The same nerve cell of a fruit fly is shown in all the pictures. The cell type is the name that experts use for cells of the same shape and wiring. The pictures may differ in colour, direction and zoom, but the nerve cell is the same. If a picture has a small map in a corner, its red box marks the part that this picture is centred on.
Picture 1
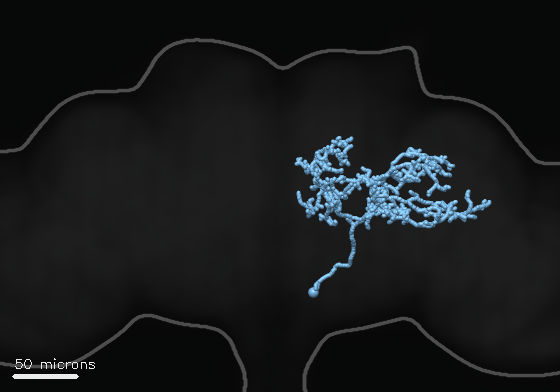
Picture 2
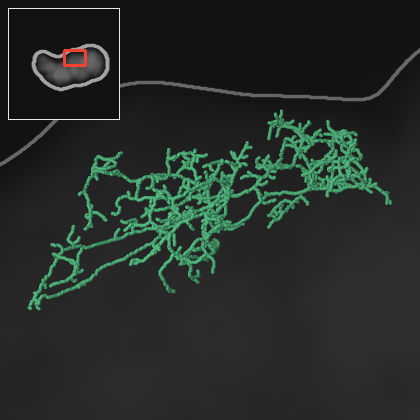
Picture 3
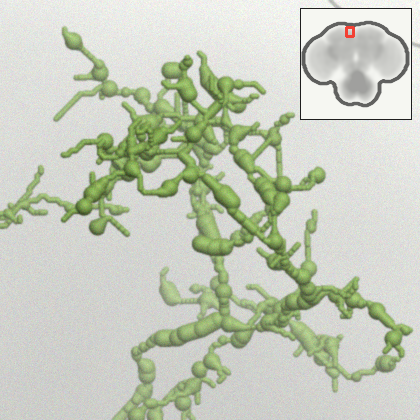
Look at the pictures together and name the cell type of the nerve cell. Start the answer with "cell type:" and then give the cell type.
cell type: SMP389_a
